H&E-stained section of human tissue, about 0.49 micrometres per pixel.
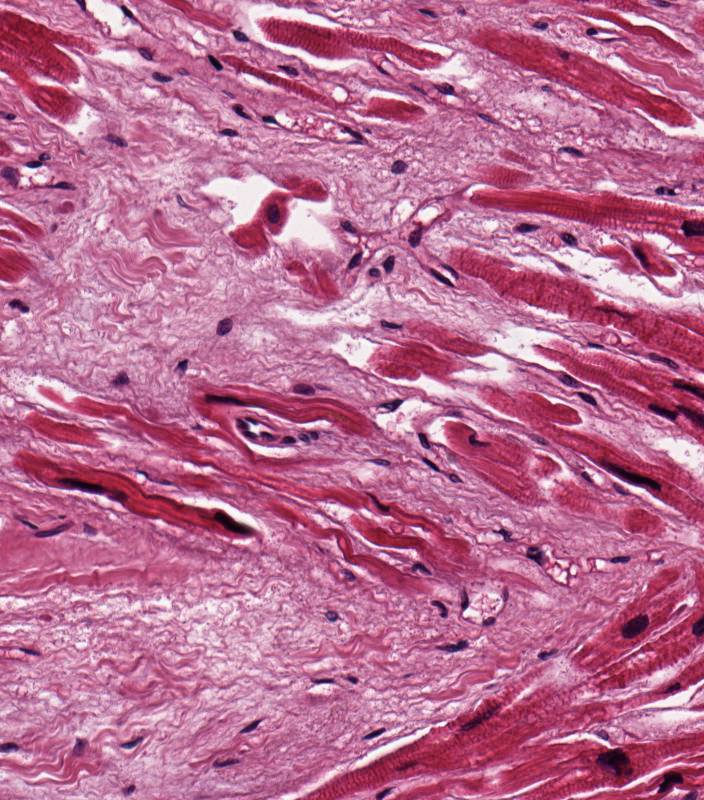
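Atrial appendage of the heart. Here the muscle fibres sit in small scattered groups among broad areas of pale fibrous tissue, widest in the centre and left. They run lengthwise, mostly obliquely from left to right, with oval central nuclei; note the deep red cytoplasm, clearly darker than the pale pink fibrous tissue.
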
